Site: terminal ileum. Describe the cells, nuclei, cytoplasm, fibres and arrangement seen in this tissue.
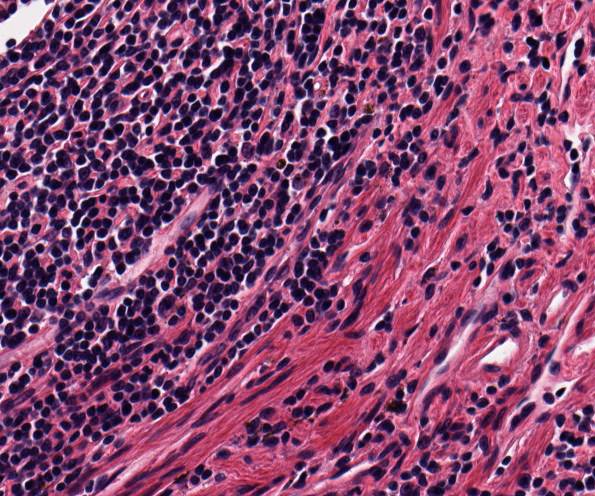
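Lymphocytes, with round, darkly stained nuclei and scant cytoplasm, form a dense sheet of small round cells at upper left. Pink fibrous tissue occupies the lower right, with fibre bundles running diagonally from lower left to upper right. Further lymphocytes lie scattered among the fibres on the right.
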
